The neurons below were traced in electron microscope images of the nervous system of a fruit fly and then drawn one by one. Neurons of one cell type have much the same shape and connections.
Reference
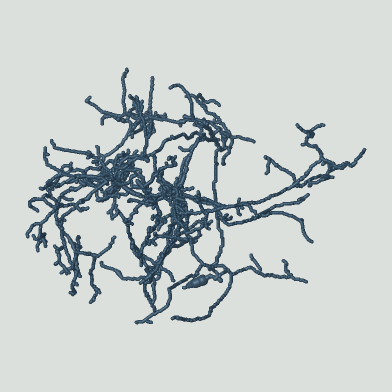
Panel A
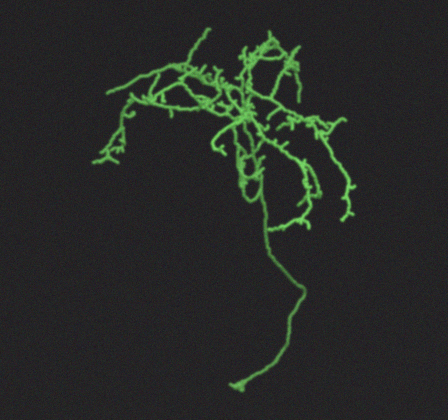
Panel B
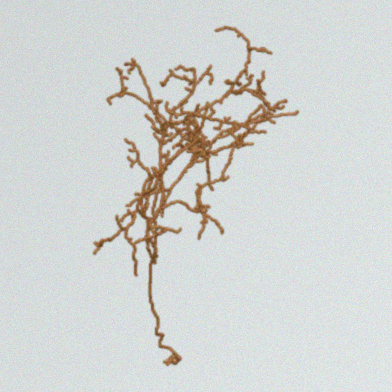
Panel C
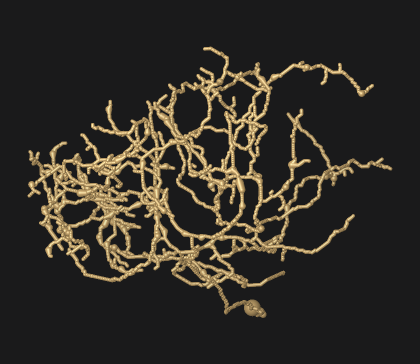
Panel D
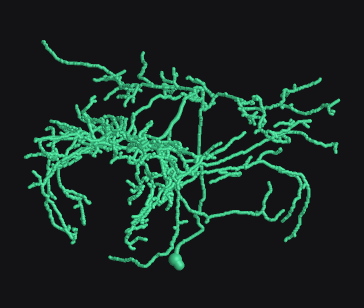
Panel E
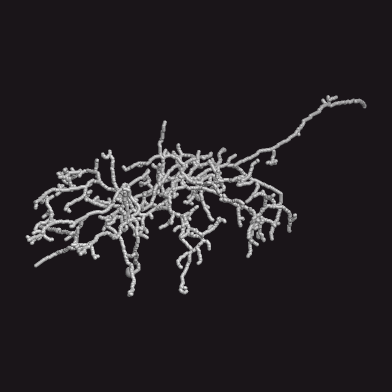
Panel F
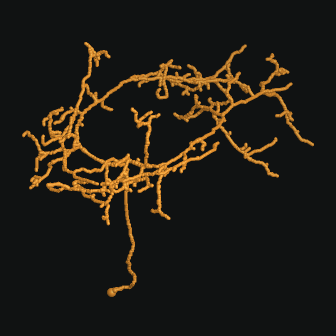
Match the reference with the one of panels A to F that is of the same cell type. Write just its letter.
D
